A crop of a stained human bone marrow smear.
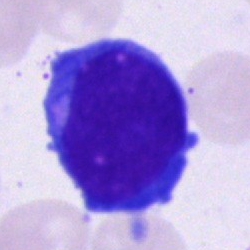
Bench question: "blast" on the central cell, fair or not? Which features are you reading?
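Outline: roughly round, margins bumpy and irregular; a small blunt bleb protrudes from the bottom edge. Cytoplasm: a scant rim, widest on the left.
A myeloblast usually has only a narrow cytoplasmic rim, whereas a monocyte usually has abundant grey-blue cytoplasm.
The scant rim therefore goes with blast and against monocyte. Cytoplasm colour: deep blue. Granules: none distinct in the cytoplasm. Several tiny purple dots lie just outside the upper left edge. Verdict: blast fits; monocyte does not.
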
